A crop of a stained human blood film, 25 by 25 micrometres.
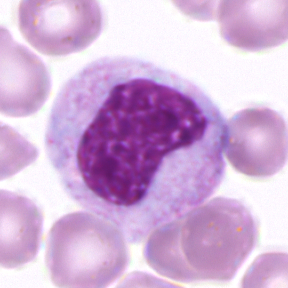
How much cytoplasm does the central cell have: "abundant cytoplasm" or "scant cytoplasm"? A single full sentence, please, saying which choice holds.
This cell has a broad area of cytoplasm.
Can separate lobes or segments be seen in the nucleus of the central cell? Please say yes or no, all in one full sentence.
No, the cell's nucleus forms one compact piece that is round, oval or kidney-shaped.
